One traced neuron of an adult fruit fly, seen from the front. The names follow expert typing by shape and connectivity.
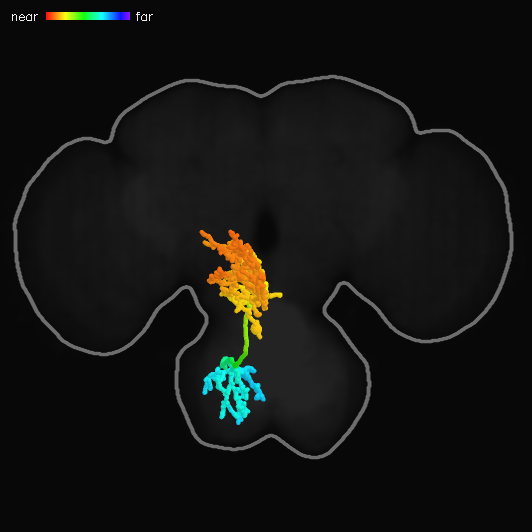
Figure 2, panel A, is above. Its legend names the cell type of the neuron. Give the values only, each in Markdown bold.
**DNge010**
